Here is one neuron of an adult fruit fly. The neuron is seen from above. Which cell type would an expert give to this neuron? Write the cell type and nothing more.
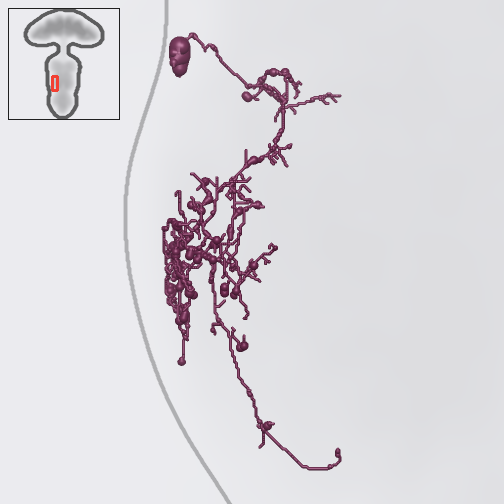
IN08A039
